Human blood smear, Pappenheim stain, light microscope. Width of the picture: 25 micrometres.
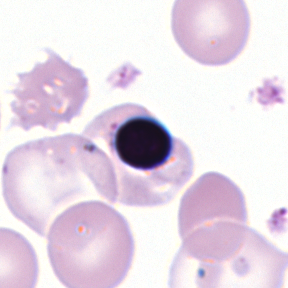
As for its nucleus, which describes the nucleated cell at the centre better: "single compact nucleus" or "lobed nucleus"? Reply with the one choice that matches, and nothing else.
Single compact nucleus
